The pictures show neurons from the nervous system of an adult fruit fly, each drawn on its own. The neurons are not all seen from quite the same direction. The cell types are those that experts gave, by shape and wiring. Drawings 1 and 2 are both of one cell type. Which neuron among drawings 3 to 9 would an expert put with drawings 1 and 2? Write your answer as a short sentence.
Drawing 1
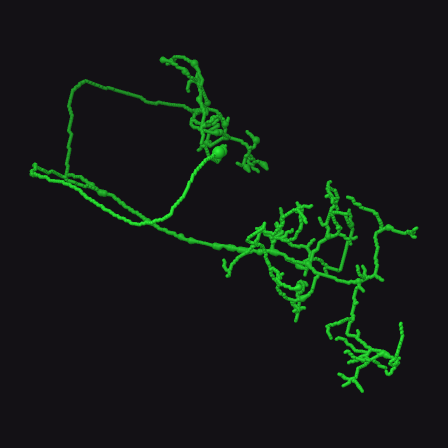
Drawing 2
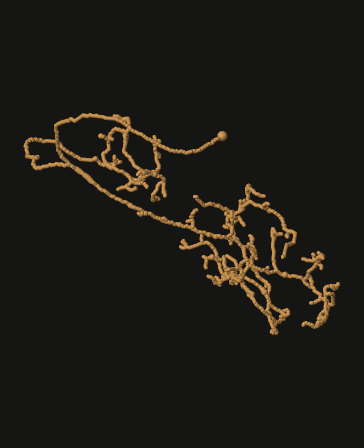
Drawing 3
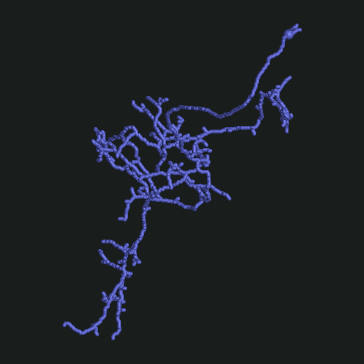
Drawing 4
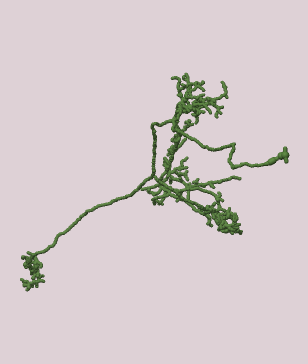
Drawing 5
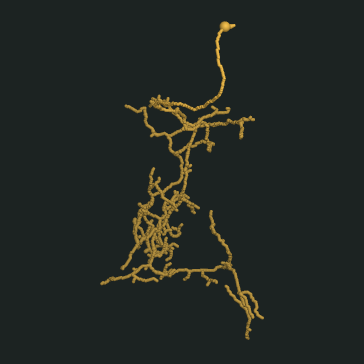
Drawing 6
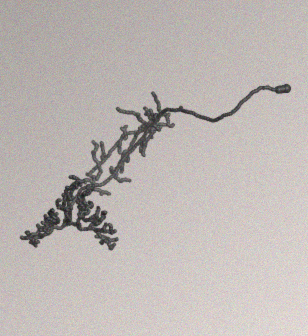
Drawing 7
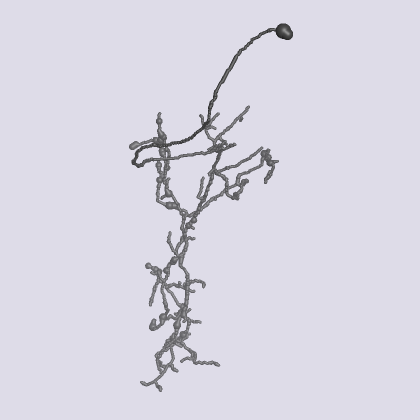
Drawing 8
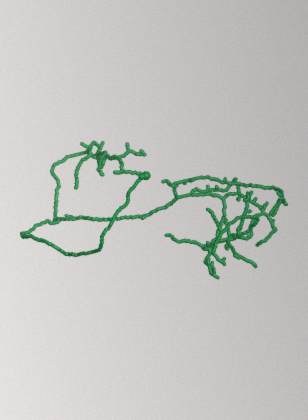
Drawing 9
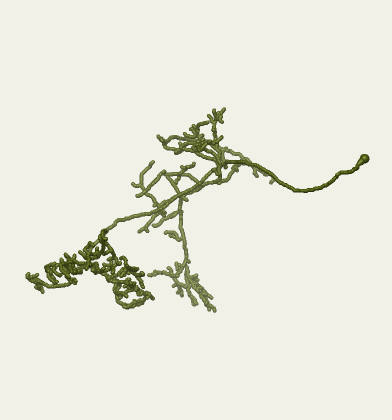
Drawing 8 shows a neuron of the same cell type.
